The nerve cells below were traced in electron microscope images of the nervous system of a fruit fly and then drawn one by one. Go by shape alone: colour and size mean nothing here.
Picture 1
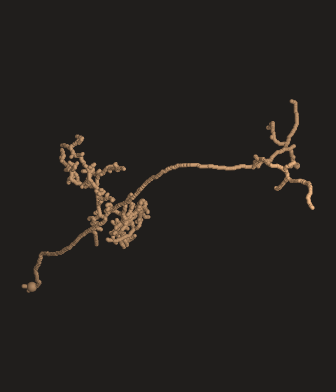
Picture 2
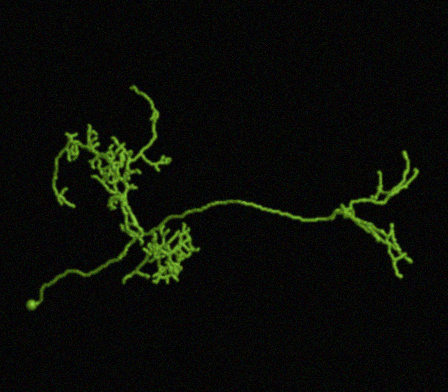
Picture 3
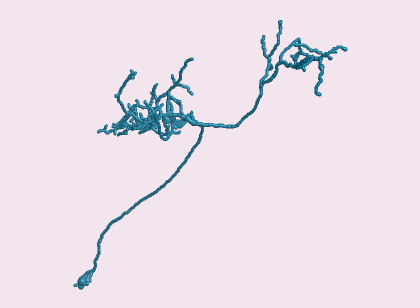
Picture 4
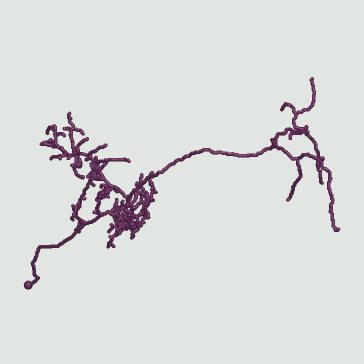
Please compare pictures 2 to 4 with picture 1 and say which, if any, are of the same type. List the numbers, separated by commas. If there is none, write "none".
2, 4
